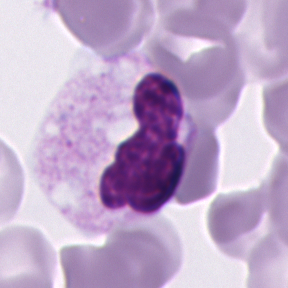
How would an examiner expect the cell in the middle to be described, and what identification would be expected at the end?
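Outline roughly oval. Nucleus positioned toward the right side of the cell. Cytoplasm abundant, occupying more of the cell than the nucleus, and scattered with many fine pinkish-purple granules. This is a segmented neutrophil.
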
